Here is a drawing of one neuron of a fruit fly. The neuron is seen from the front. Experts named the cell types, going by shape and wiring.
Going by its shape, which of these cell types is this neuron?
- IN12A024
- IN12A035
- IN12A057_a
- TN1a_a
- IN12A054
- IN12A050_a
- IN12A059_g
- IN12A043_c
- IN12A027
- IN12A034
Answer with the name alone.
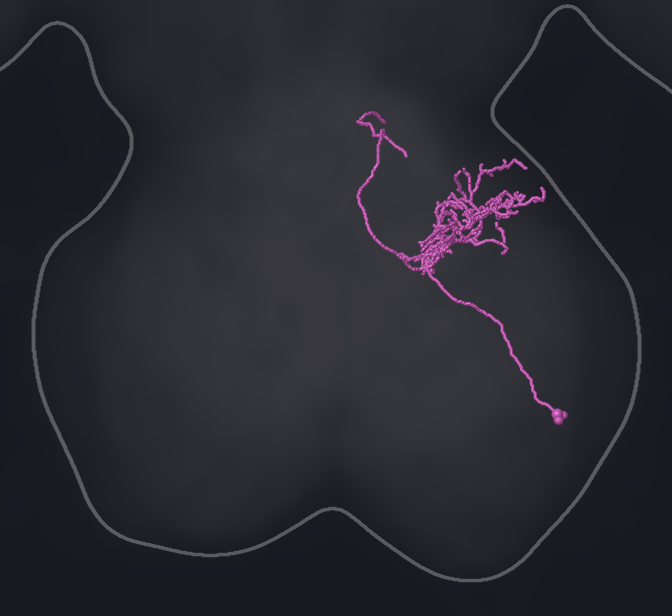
IN12A050_a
